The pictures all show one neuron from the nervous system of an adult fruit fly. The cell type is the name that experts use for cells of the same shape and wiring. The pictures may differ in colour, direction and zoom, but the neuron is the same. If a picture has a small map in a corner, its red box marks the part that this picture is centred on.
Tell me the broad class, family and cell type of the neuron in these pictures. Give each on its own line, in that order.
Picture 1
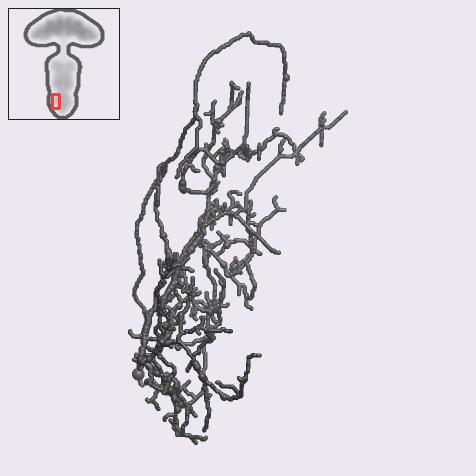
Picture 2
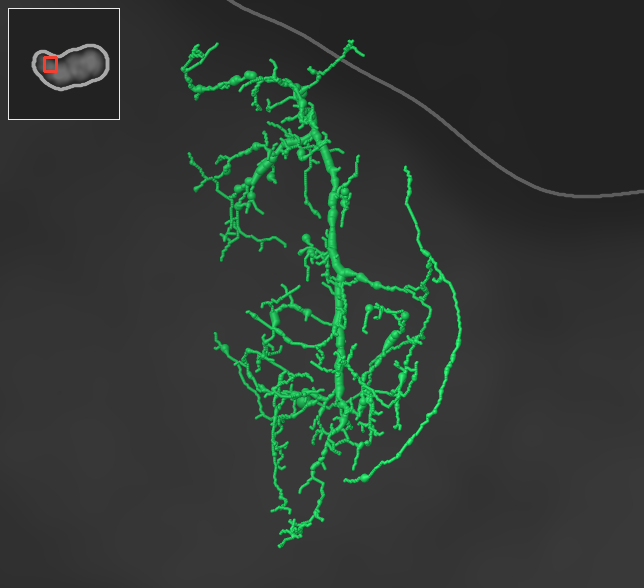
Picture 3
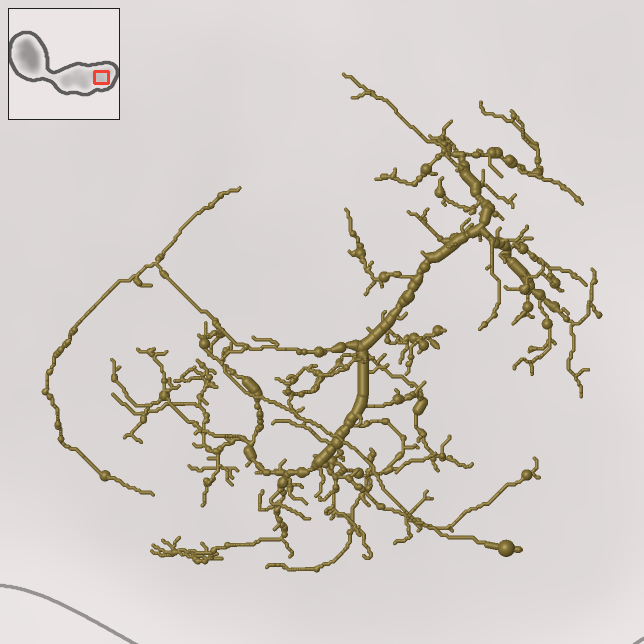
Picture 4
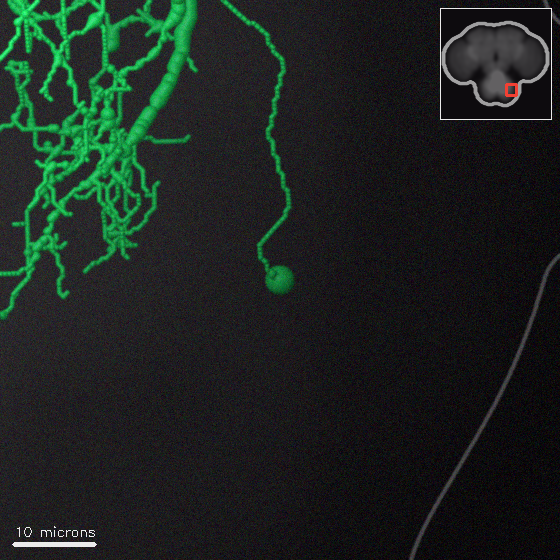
nerve-cord intrinsic neuron
hemilineage 16B
IN16B074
